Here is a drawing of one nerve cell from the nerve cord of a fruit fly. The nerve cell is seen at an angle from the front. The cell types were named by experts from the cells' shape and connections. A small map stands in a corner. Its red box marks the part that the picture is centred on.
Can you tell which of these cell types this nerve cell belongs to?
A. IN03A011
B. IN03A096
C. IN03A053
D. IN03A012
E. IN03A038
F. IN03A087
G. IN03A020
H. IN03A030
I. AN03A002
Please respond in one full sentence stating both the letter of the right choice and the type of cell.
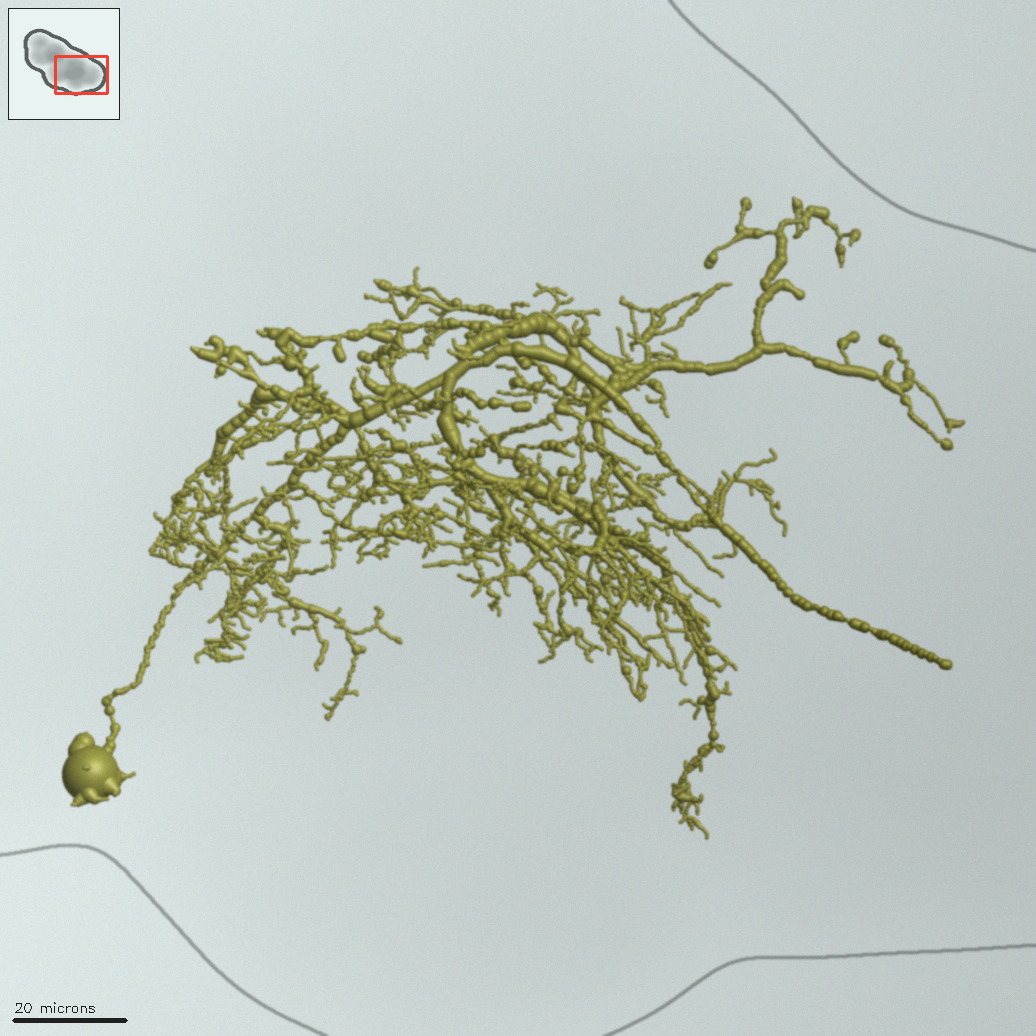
The nerve cell is identified as AN03A002, the cell type in option I.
